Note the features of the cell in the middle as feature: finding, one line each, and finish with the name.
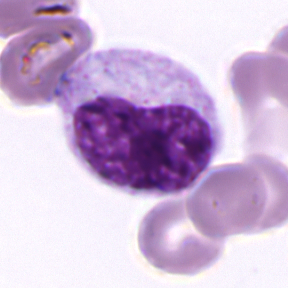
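Border: smooth and roughly round, as far as I can tell
Nucleus: bean-shaped, a shallow notch in its upper edge
Position: the nucleus sits in the lower part of the cell
Cytoplasm: widest above the nucleus, it seems
So, name: metamyelocyte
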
